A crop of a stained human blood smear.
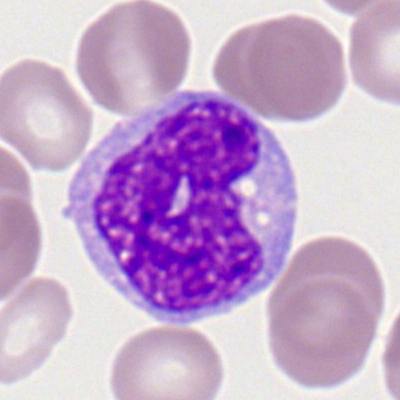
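Monocyte, looking at the middle cell. Its nucleus fills most of the cell and, on the right side, shows a notch. Near the centre of the nucleus there is a small pale slit. And beside that notch, two small clear vacuoles sit in the cytoplasm.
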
